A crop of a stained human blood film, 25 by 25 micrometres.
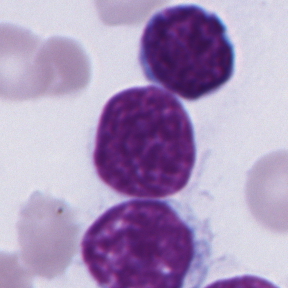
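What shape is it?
Roughly round, with a smooth edge.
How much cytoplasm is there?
At most a barely visible thin rim around the nucleus.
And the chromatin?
Dark purple throughout the nucleus, and no granules anywhere in the cell.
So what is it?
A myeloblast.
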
